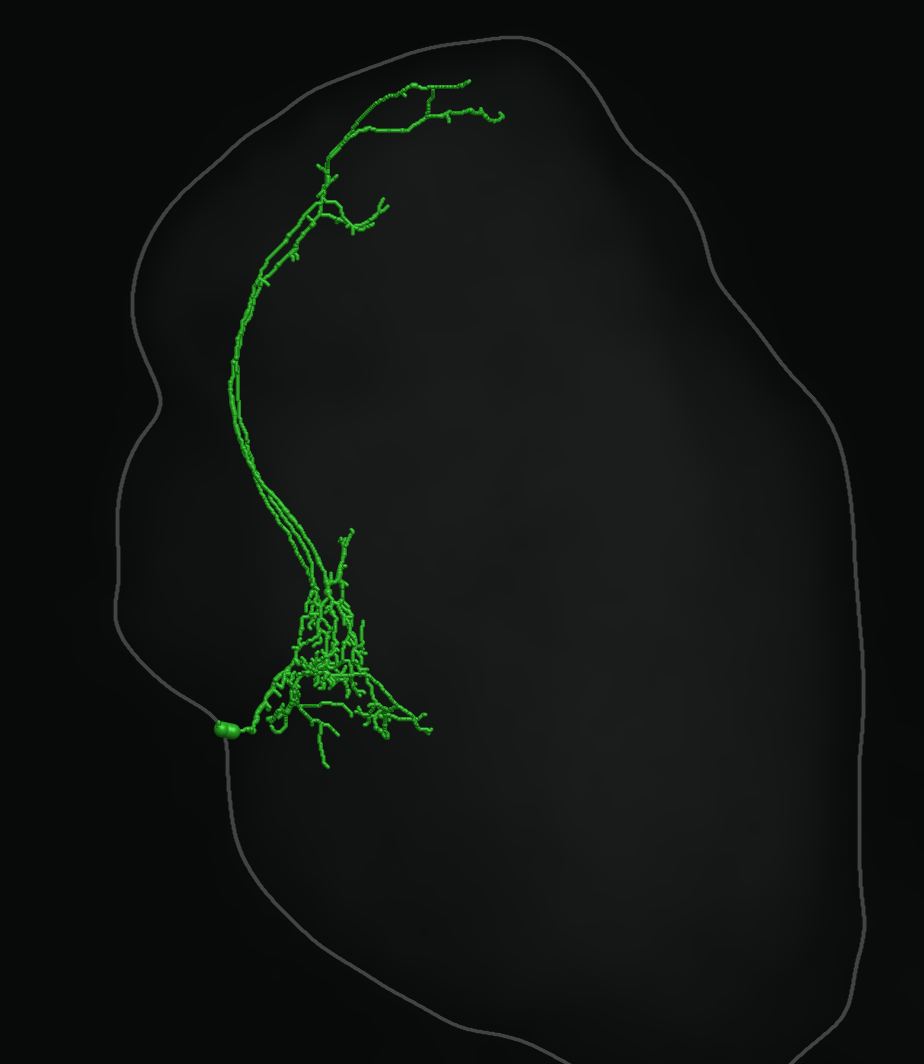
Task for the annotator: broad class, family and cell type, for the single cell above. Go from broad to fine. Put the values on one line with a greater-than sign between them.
central-brain intrinsic neuron > hemilineage FLAa3 > PRW051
